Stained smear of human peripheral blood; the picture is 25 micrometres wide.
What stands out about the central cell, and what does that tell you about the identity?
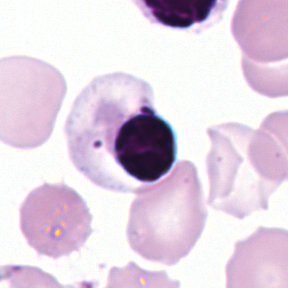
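Very pale cytoplasm with a faint lilac tint surrounds a nucleus set off-centre toward the right. The chromatin of that nucleus is dense and dark purple. A few small dark purple granules lie scattered through the cytoplasm. This cell is a normoblast.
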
